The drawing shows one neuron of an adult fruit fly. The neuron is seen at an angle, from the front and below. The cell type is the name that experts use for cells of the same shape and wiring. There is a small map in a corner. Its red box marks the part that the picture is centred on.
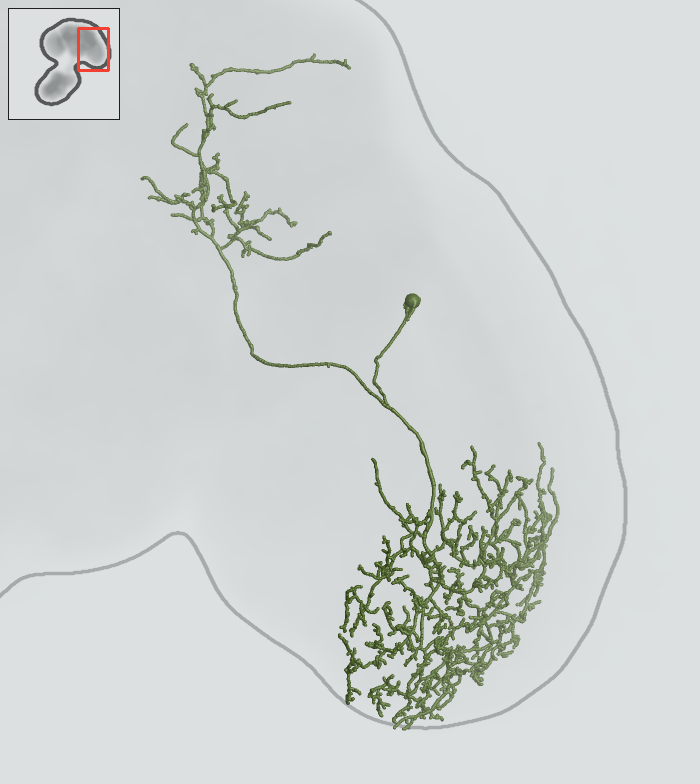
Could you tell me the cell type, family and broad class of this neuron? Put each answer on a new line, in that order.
MeVP41
MeVP
visual projection neuron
